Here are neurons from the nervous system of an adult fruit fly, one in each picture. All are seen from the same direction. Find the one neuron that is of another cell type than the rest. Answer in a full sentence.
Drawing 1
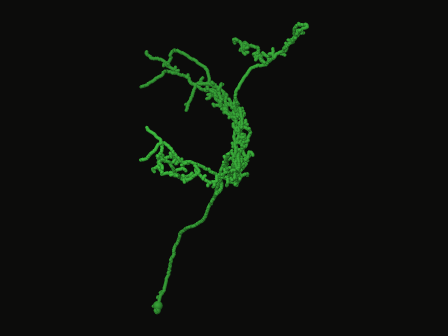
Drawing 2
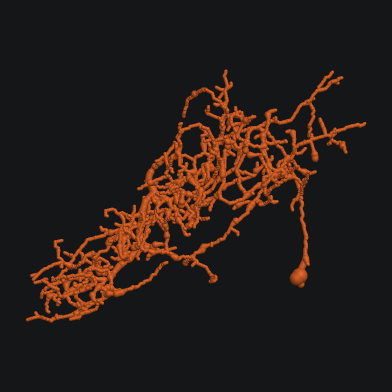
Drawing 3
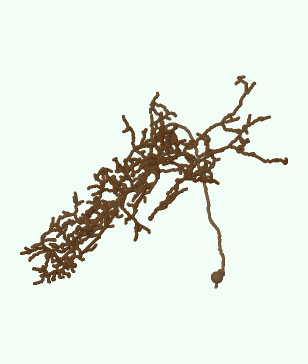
The neuron in drawing 1 is of another cell type than the rest.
